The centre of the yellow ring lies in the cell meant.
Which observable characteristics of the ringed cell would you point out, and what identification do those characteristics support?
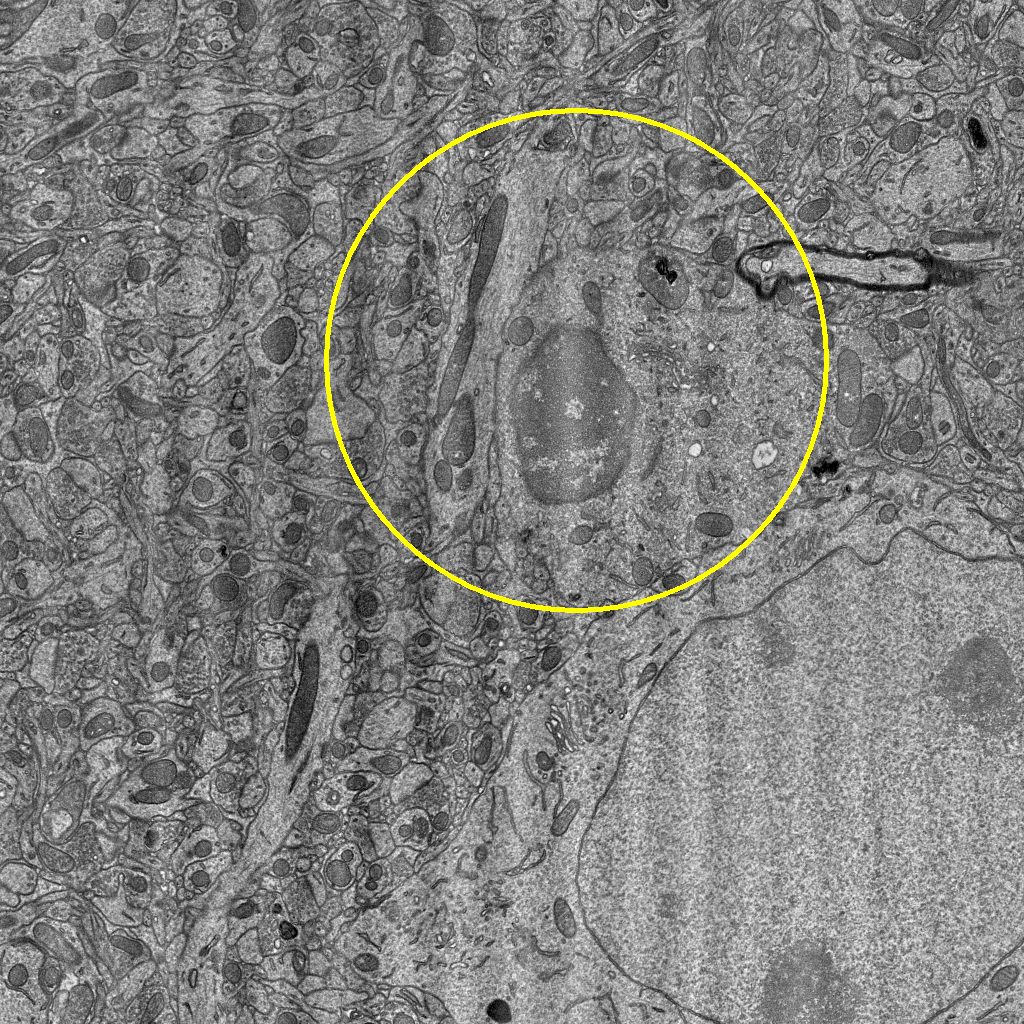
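Nucleus entirely within ring, darker than surrounding cytoplasm. Band of cytoplasm runs upward from its narrow top. Small clustered vesicles and short membrane stacks in cytoplasm to upper right of nucleus. Identity: oligodendrocyte.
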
